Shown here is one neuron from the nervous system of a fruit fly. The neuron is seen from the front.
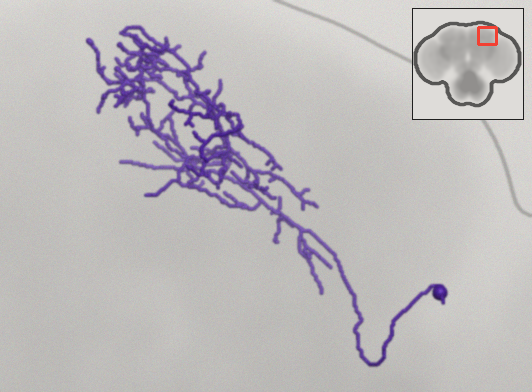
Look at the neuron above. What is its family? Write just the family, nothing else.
hemilineage SLPal3_and_SLPal4_dorsal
